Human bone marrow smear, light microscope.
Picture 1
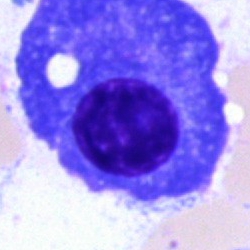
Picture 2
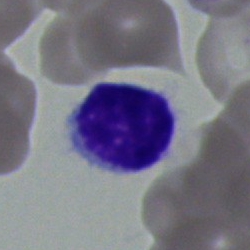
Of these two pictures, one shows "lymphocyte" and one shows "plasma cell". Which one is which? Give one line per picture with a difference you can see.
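Picture 1 is a plasma cell. The cytoplasm is abundant and deep blue.
Picture 2 is a lymphocyte. The nucleus fills almost the whole cell, leaving only a very scant rim of cytoplasm.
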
